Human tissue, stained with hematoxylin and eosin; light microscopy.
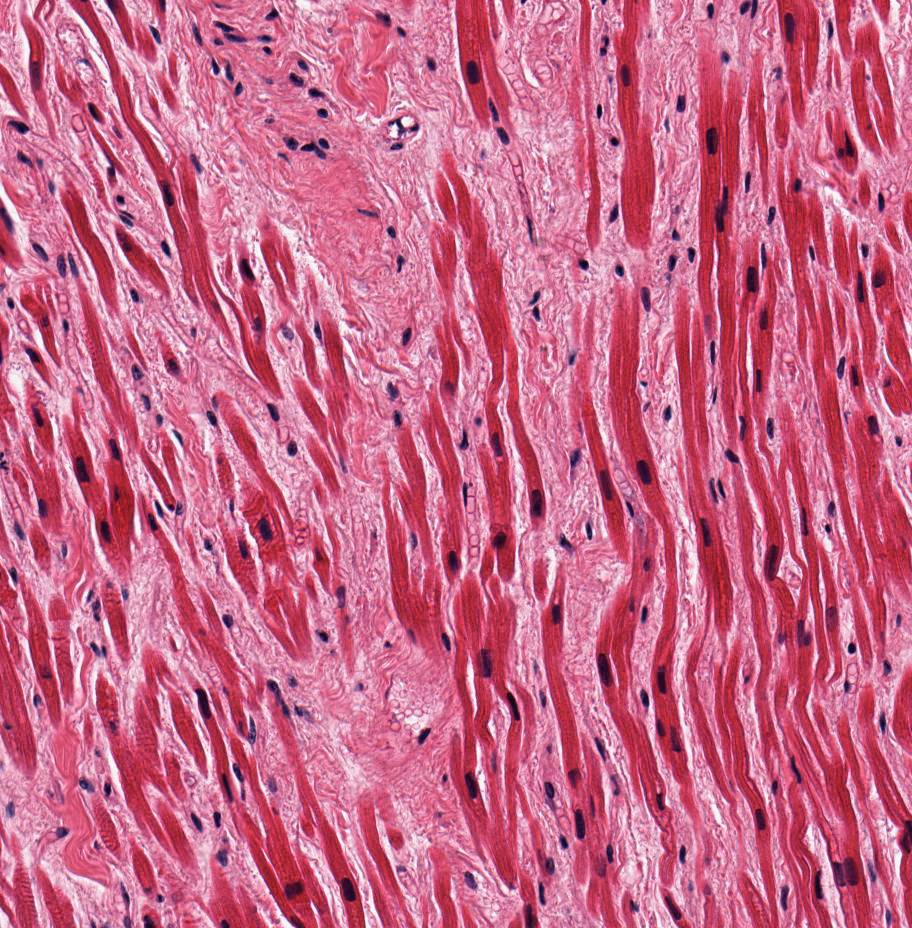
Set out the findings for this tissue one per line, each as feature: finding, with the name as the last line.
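Nuclei: oval, dark, central in fibre, not at edge
Stroma: broad pale pink wavy fibrous bands between fibres, widest upper middle
Spaces: small cluster, clear, round, empty, in stroma, lower middle
Vessel: small, few cells, stroma near top centre
Name: atrial appendage of the heart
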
